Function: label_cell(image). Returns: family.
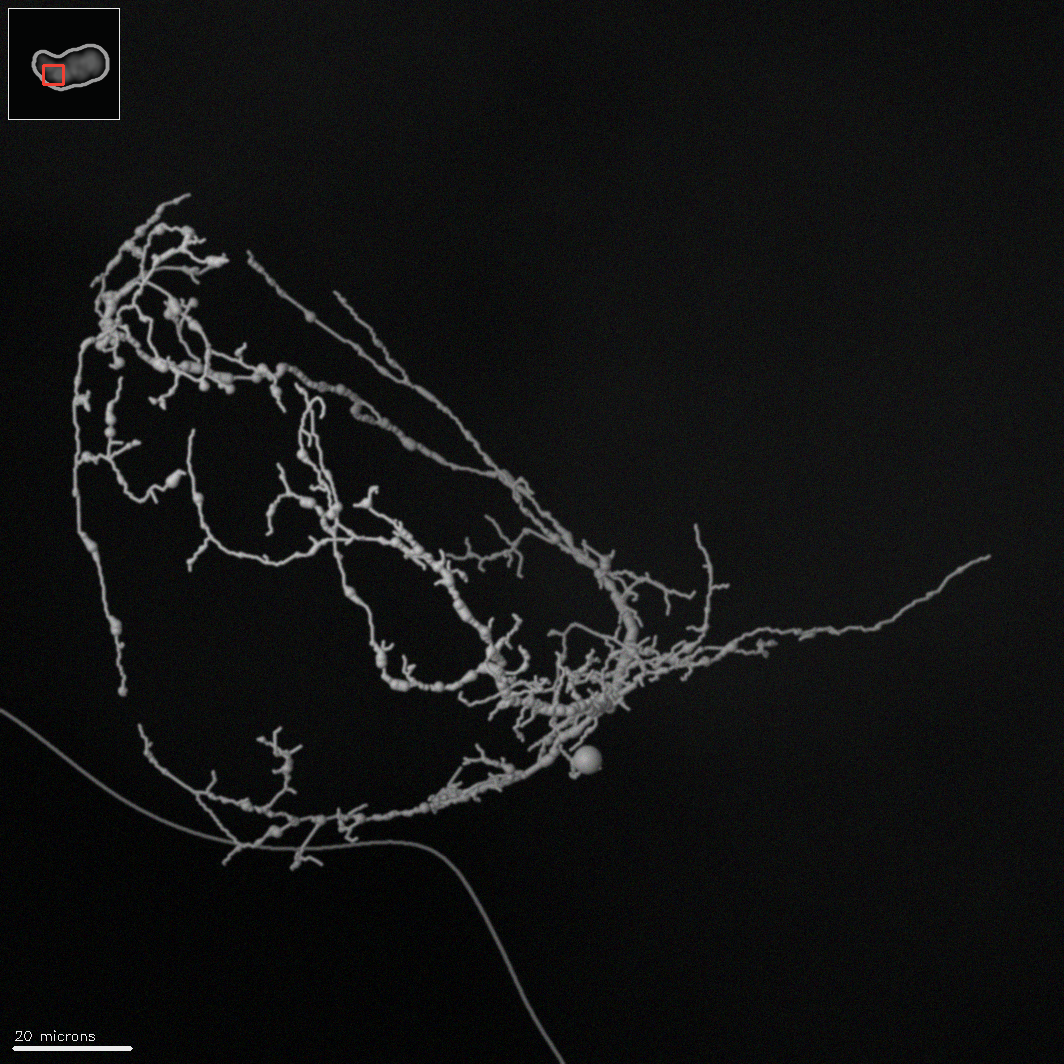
hemilineage 04B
